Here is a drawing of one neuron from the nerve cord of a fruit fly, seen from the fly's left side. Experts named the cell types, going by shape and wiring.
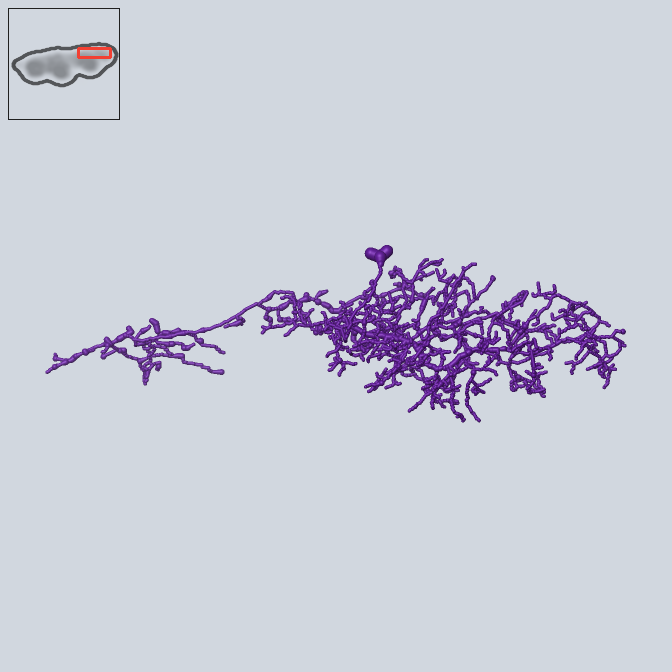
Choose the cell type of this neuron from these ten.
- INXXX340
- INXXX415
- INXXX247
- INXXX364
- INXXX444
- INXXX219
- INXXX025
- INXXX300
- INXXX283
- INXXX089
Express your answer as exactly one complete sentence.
This neuron is of the type INXXX247.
